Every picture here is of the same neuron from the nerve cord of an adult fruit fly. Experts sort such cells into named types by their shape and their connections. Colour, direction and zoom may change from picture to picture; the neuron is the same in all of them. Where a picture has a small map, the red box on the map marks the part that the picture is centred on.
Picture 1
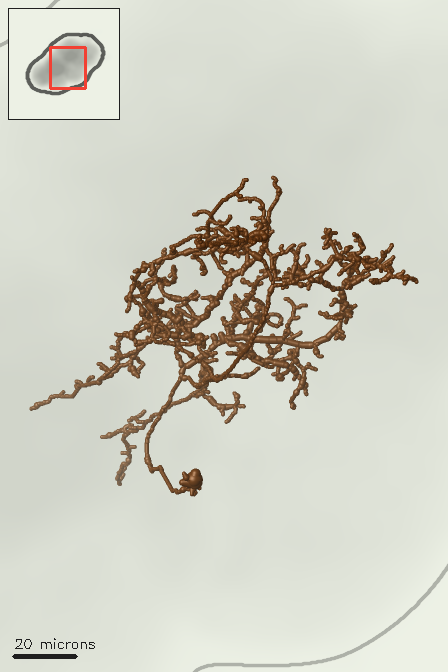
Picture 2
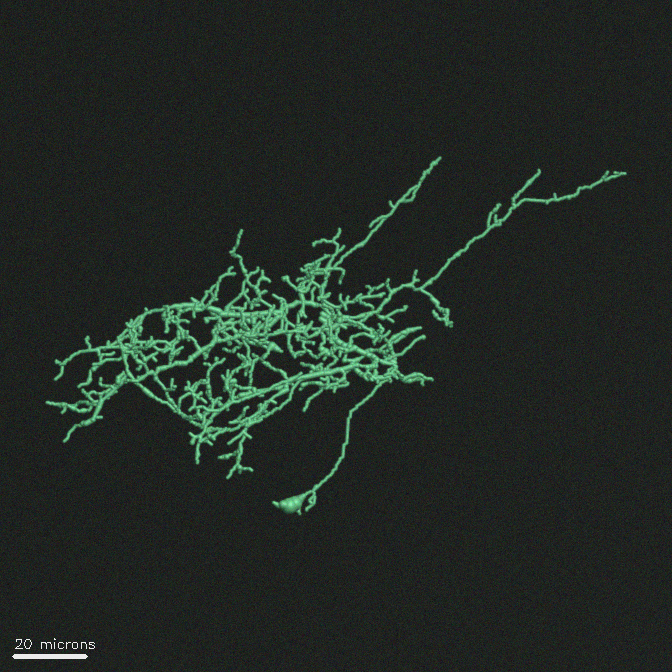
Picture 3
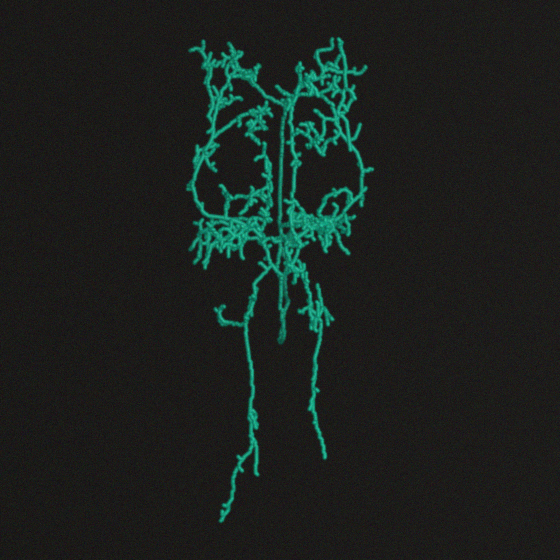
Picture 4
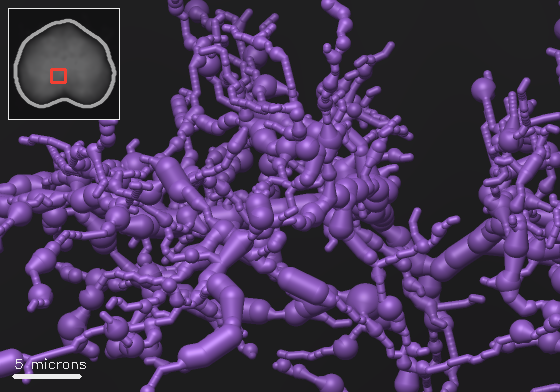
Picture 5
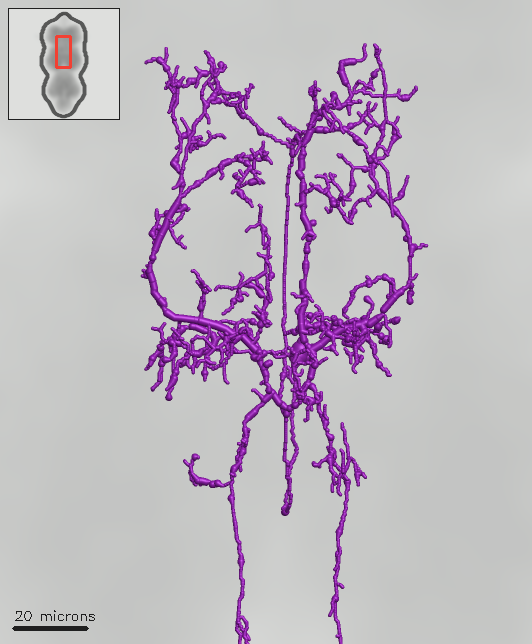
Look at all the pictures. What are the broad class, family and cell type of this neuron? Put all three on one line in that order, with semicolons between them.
nerve-cord intrinsic neuron; hemilineage 00A; IN00A012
